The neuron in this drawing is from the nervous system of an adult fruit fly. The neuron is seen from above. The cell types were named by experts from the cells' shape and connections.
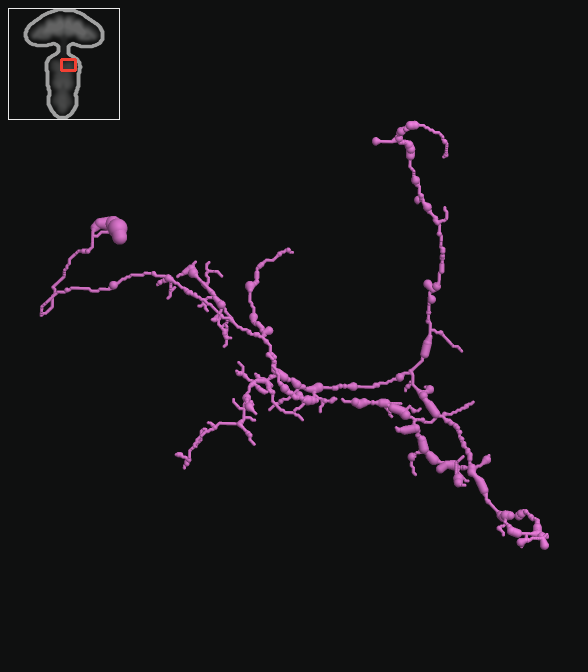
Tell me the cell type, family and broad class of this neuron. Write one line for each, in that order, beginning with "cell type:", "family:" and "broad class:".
cell type: IN14A028
family: hemilineage 14A
broad class: nerve-cord intrinsic neuron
